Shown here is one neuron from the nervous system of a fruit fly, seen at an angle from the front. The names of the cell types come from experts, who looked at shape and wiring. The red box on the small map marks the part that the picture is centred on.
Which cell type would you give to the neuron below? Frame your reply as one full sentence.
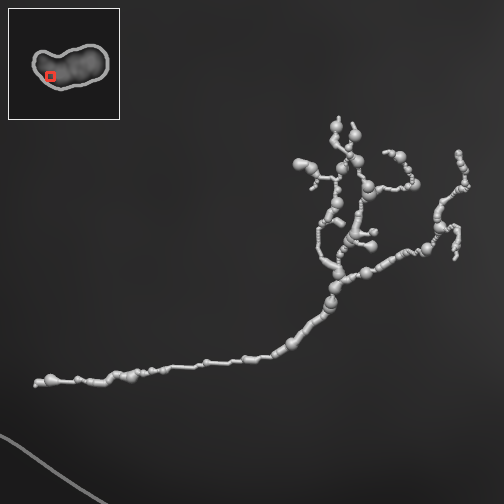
What this neuron is, by cell type, is SNta37.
